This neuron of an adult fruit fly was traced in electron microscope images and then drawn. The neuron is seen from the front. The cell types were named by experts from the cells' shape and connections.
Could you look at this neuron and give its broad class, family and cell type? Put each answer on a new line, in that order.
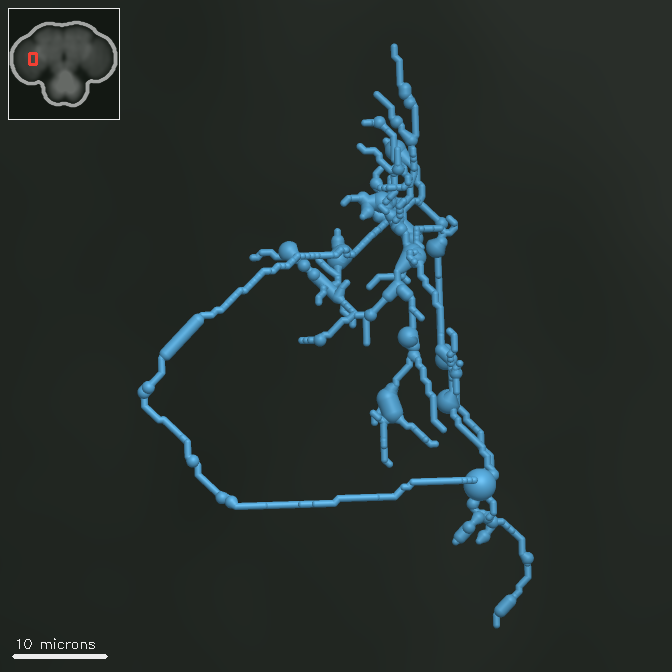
optic-lobe intrinsic neuron
Cm
Cm6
